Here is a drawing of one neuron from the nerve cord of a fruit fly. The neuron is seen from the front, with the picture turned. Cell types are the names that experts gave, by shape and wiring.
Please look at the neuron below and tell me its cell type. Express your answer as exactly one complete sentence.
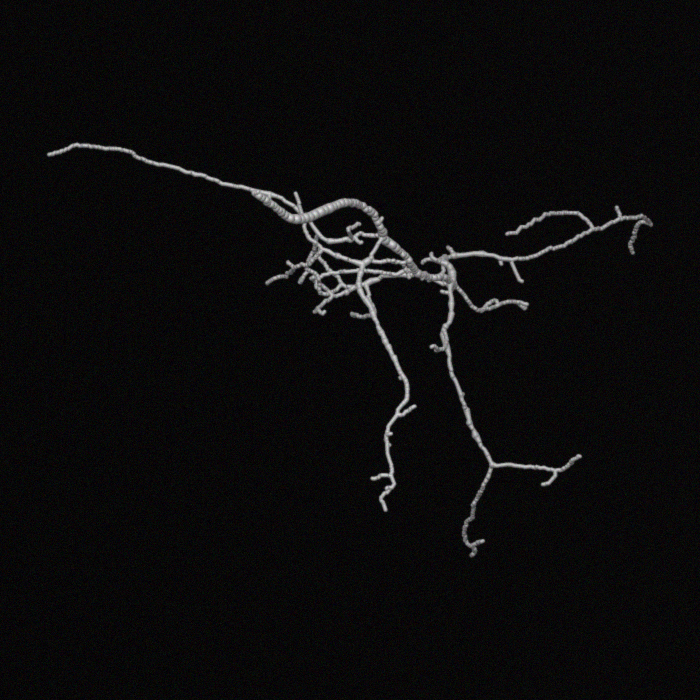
As for cell type, this neuron is DNp11.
